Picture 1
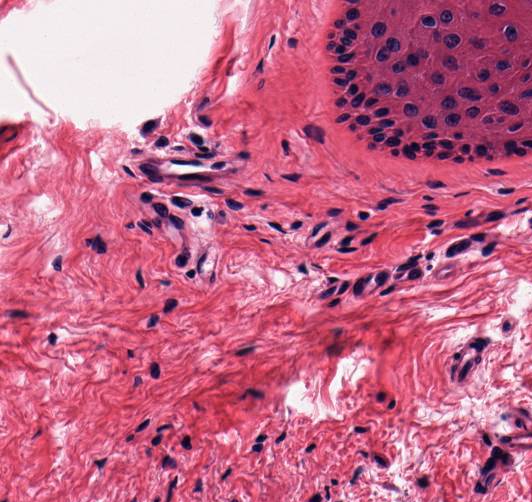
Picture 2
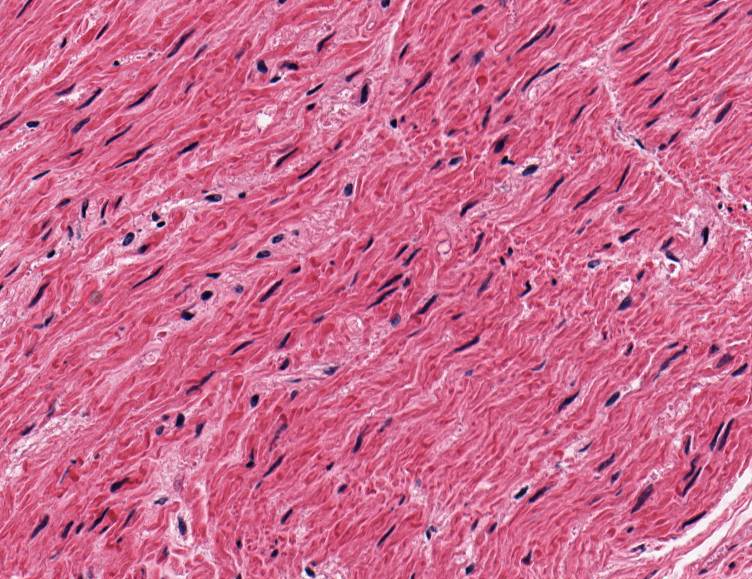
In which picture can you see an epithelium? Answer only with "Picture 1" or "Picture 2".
Picture 1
